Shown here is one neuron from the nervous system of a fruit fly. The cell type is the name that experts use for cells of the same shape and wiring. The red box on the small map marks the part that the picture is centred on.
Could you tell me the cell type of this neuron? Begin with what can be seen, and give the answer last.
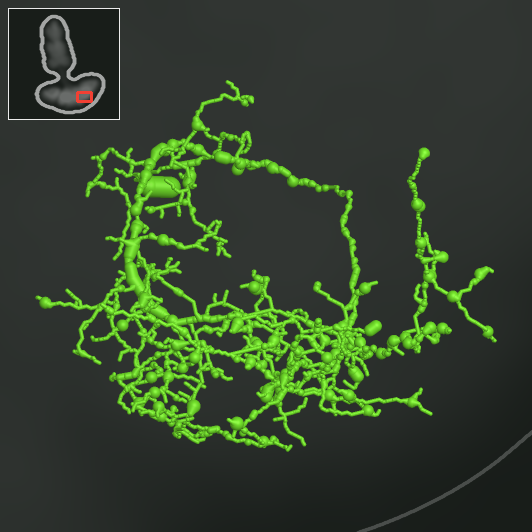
It lies in the brain. As drawn here it is about as wide as it is tall. Its broad class is central-brain intrinsic neuron. The cell type is CB1565.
